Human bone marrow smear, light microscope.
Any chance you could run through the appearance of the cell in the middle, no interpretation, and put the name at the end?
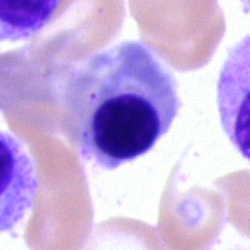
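The first thing I notice is the outline: irregular and angular rather than round. The nucleus sits off-centre, toward the lower part of the cell. Its chromatin is dark, dense and deep purple. The cytoplasm, I note, is not filled with coarse granules. This is an erythroblast.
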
